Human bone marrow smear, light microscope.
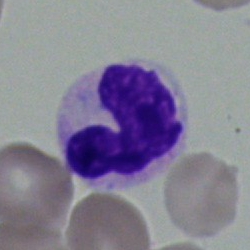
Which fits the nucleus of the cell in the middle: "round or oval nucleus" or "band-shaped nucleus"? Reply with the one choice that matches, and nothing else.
Band-shaped nucleus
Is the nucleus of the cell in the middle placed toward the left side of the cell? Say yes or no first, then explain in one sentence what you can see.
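No. The cytoplasm is widest on the left, inside the curve of the nucleus.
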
